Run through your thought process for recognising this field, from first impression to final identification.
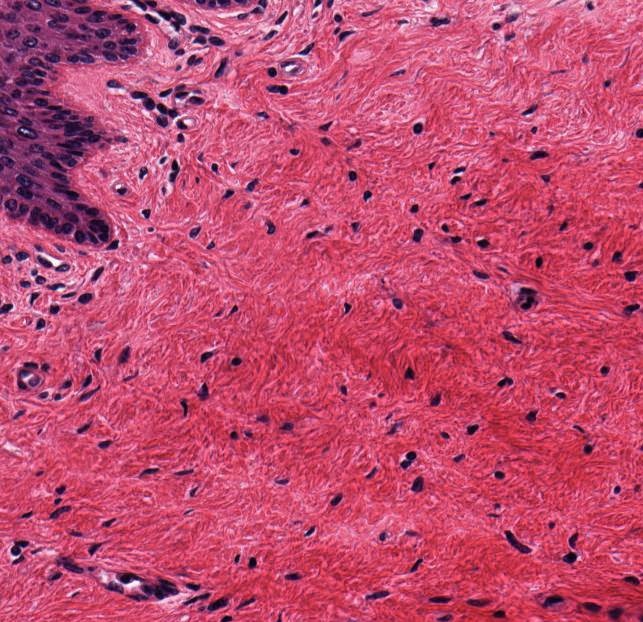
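Answer: dense connective tissue. Fibrous stroma fills the field apart from the upper left corner, where a stratified epithelium has crowded, dark-staining basal nuclei along its border with the stroma. The stroma consists of dense, deeply eosinophilic collagen.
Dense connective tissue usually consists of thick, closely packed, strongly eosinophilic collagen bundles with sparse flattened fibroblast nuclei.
Small, dark, spindle-shaped to oval fibroblast nuclei are scattered sparsely and fairly evenly through it.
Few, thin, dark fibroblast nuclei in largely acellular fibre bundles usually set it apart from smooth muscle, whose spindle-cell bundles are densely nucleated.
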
